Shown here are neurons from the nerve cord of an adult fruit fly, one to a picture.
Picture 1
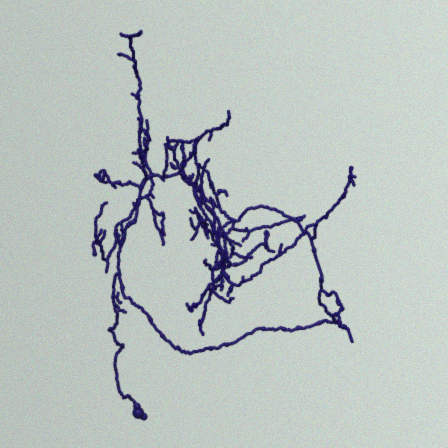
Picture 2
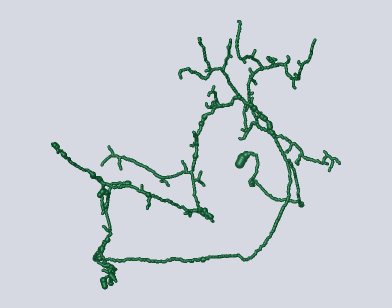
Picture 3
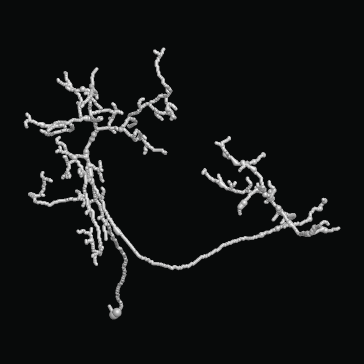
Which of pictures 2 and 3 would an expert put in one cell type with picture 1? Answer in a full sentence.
Picture 2 is of the same cell type.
